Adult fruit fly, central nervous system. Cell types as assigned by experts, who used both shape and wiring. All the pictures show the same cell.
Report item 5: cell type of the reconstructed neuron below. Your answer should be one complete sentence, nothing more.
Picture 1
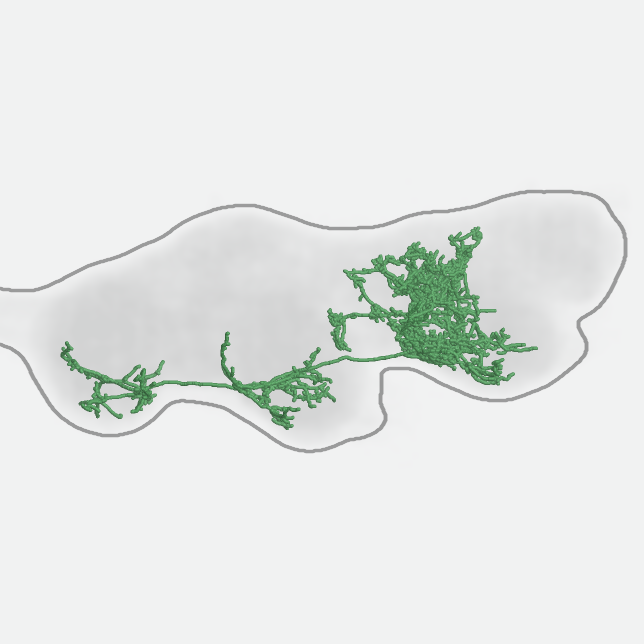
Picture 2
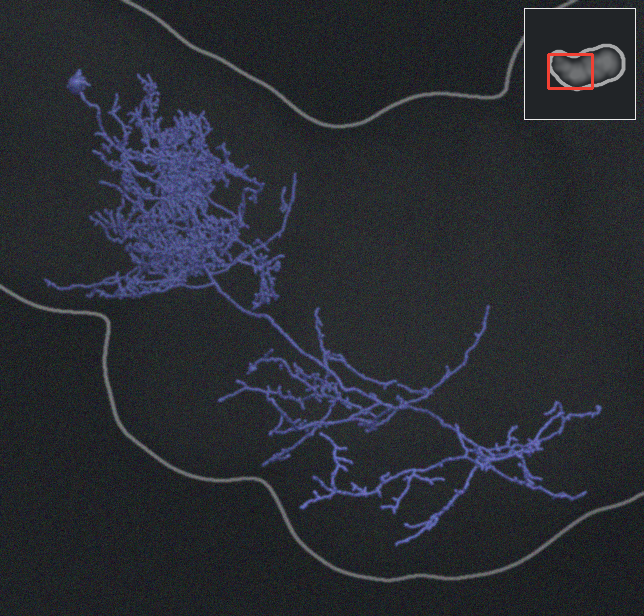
The cell type of the neuron here is IN05B005.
